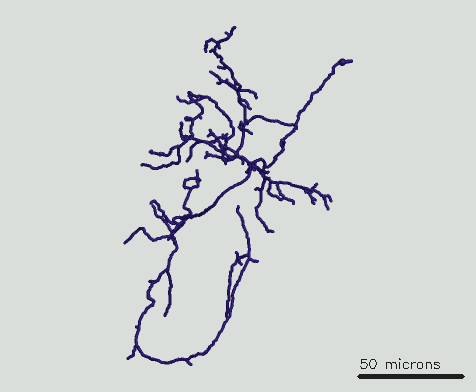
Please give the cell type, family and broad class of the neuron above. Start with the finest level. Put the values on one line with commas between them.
CB1260, hemilineage DM6_central1, central-brain intrinsic neuron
